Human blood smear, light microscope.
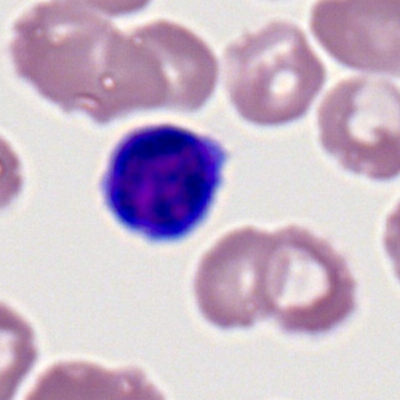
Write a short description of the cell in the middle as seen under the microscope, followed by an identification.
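Outline roughly round. Chromatin dense, dark purple, with darker clumped patches. Pale blue cytoplasm visible only as a very thin rim, mainly at the right edge. No vacuoles seen. Lymphocyte.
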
